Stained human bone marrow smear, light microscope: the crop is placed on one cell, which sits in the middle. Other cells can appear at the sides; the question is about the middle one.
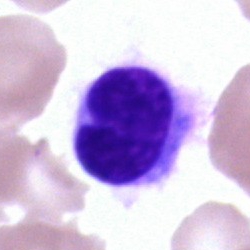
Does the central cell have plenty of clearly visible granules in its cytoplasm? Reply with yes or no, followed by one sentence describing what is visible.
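No. The cytoplasm shows no distinct granules.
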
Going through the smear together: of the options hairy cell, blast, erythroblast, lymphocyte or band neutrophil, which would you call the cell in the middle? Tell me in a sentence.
At the center of the crop sits a hairy cell.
